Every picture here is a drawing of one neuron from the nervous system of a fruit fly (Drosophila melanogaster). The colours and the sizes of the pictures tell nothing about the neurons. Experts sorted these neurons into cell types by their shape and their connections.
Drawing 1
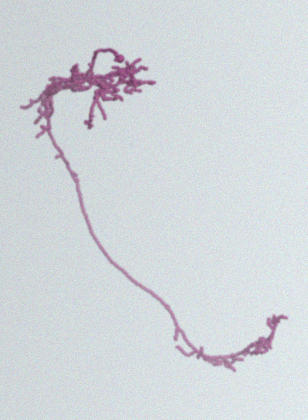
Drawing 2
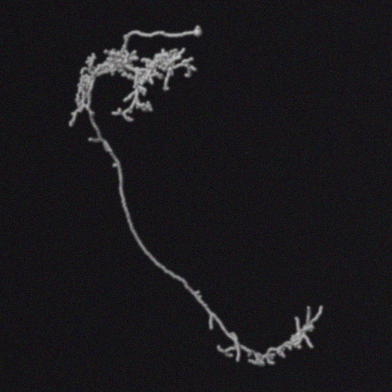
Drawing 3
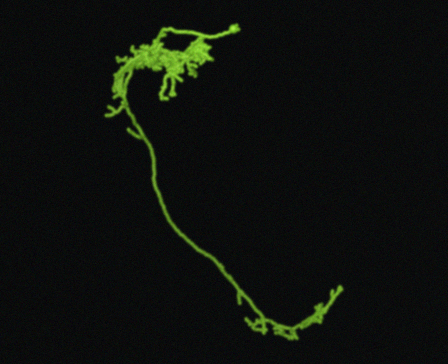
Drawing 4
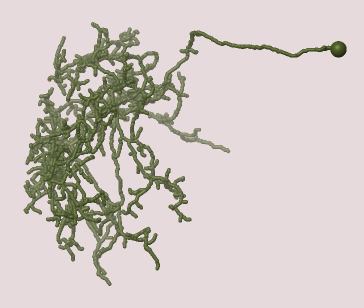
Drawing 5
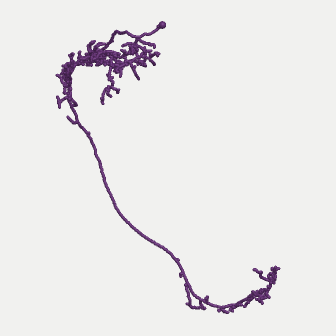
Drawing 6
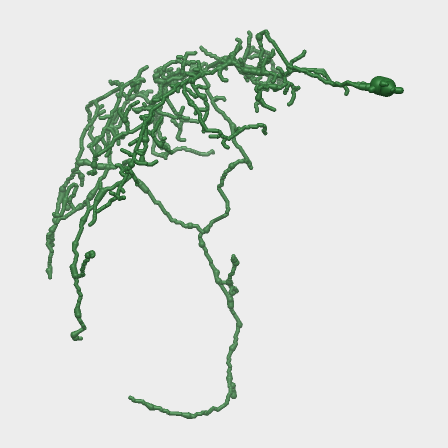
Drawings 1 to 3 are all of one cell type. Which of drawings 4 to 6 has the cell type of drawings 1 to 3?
5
